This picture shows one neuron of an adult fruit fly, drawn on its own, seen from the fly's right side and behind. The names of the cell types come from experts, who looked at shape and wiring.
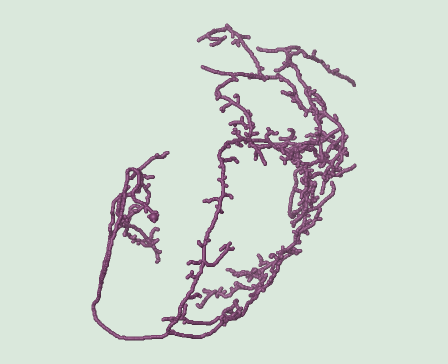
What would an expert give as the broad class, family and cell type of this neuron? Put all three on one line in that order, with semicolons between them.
nerve-cord intrinsic neuron; hemilineage 19A; IN19A043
